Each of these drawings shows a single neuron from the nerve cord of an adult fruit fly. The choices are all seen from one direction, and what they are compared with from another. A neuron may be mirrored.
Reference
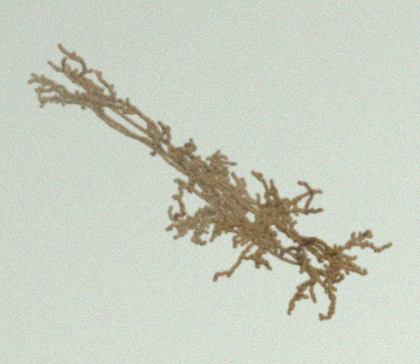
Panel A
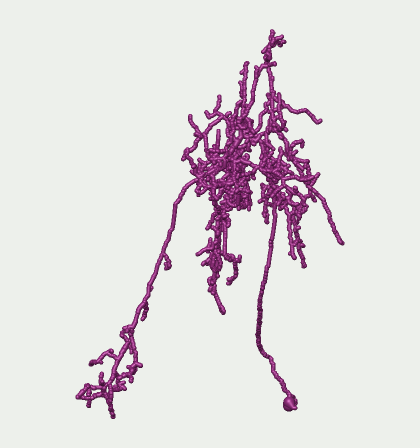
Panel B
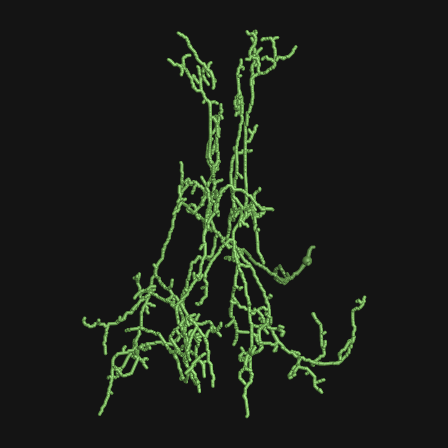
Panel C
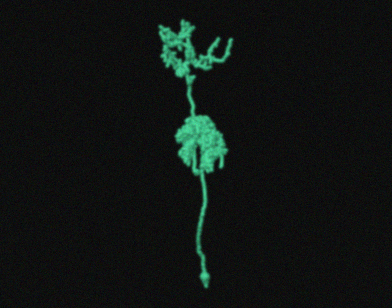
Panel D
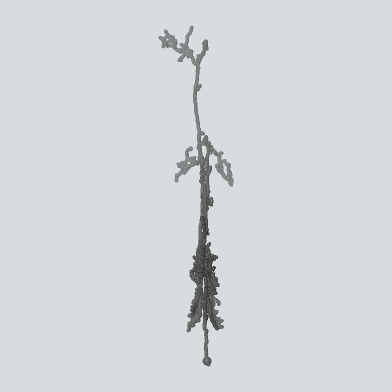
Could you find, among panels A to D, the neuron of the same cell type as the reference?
Panel D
